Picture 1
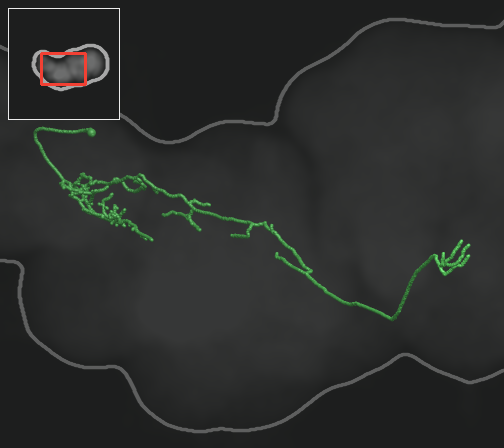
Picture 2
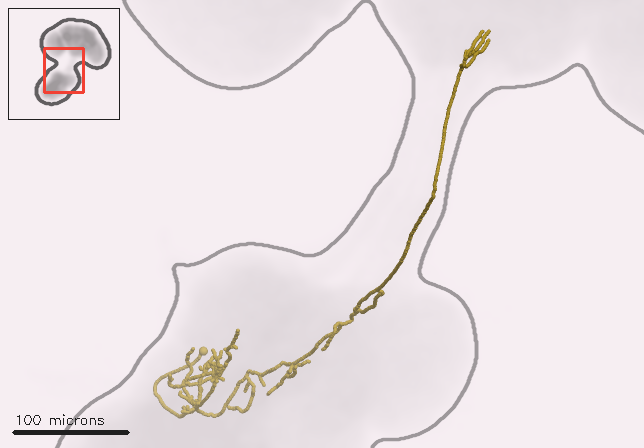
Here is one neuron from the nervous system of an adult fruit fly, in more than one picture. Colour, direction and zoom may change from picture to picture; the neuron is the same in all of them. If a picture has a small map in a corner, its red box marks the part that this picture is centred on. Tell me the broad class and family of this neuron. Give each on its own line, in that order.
ascending neuron
hemilineage 19B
